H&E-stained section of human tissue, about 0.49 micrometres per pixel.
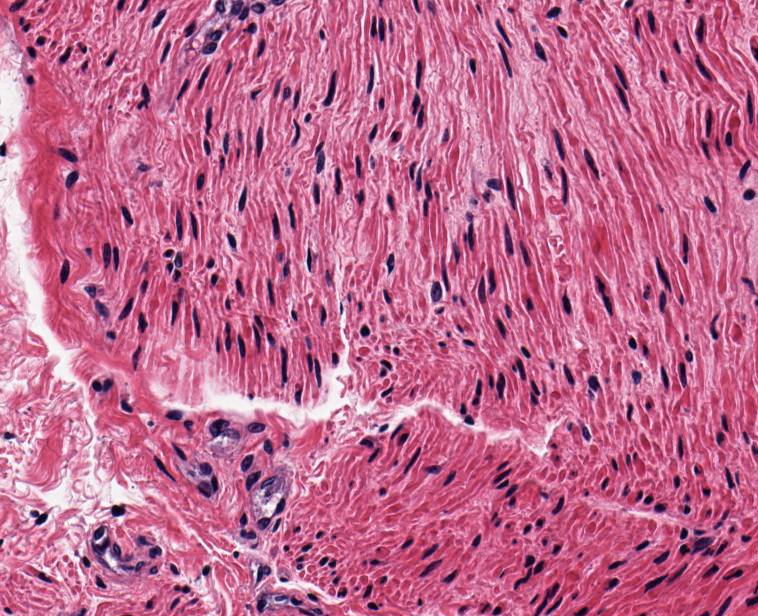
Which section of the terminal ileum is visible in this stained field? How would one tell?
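I'd call this smooth muscle. Nearly the whole field is closely packed bundles of smooth muscle cells, each with one dark blue, elongated, cigar-shaped nucleus.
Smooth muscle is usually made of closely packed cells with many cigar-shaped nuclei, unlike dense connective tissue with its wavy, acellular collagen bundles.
Then there's the direction: the cells run roughly vertically through the upper two thirds and more nearly horizontally lower down.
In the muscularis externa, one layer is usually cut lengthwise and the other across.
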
